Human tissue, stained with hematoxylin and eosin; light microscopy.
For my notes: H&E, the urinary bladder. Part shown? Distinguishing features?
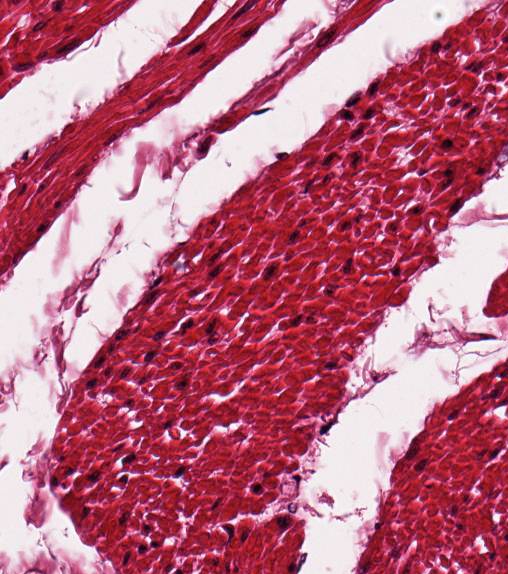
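What you are looking at is smooth muscle. Notice how deeply the cytoplasm stains, an intense red.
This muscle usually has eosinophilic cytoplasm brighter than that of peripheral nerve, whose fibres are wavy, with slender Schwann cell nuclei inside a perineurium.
Now follow the narrow bundles in the upper left, where the cells are cut lengthwise into elongated strands. Dark nuclei sit singly among the muscle profiles all through the bundles. Between the bundles you will find only a few thin, wispy strands of pale pink connective tissue.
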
